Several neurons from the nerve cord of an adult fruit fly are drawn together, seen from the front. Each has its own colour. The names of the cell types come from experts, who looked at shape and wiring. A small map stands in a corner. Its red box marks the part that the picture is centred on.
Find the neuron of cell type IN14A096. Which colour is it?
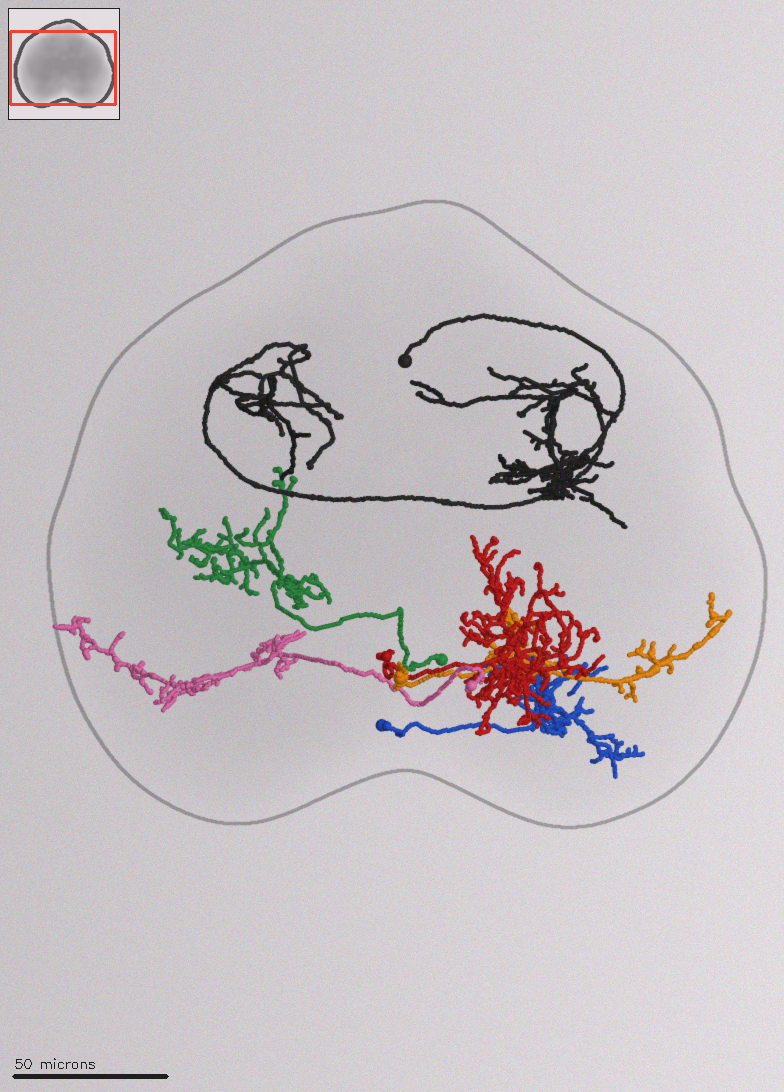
orange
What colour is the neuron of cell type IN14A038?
pink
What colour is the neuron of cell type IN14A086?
red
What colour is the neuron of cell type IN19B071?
black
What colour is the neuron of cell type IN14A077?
blue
